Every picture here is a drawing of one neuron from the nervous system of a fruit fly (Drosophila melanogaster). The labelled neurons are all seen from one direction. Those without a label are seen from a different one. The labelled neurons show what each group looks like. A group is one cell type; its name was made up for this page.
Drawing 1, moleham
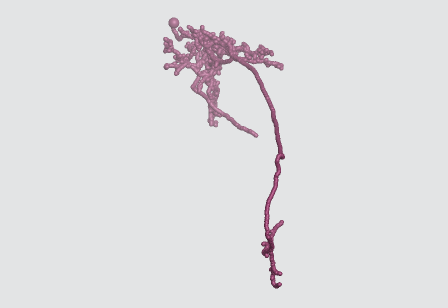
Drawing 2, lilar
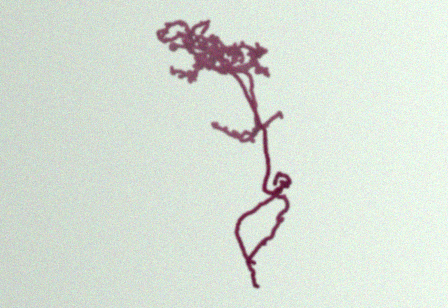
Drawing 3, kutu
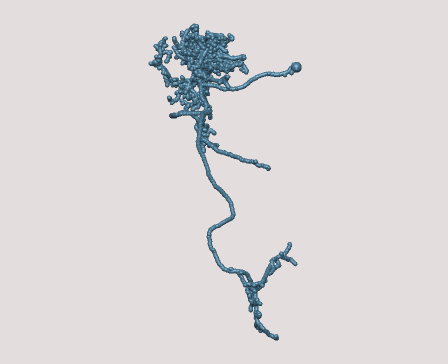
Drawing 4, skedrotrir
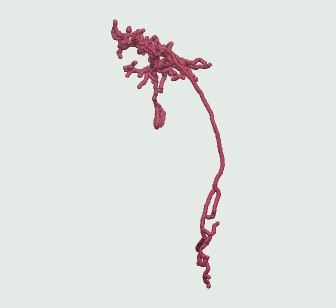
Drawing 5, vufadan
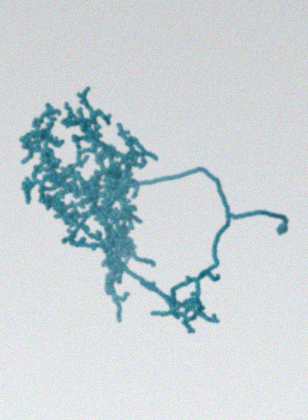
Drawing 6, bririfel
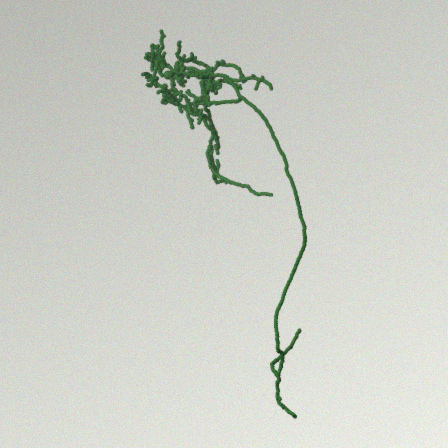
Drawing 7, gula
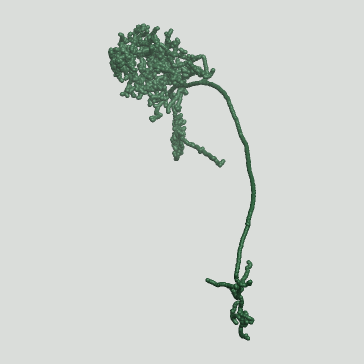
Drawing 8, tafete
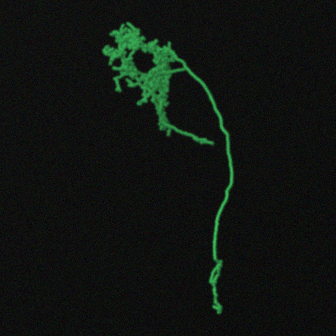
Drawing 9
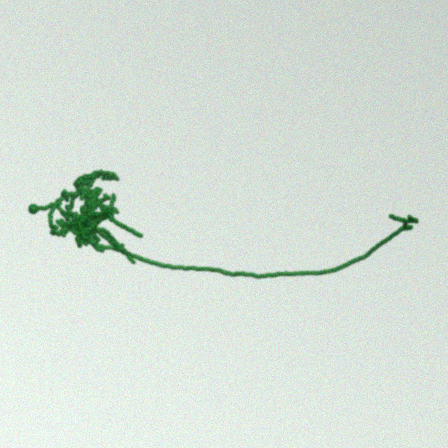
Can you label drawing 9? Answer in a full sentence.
It belongs to tafete.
